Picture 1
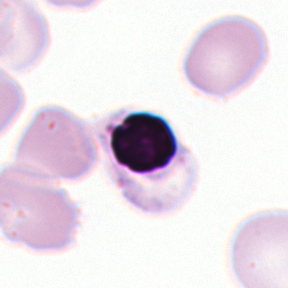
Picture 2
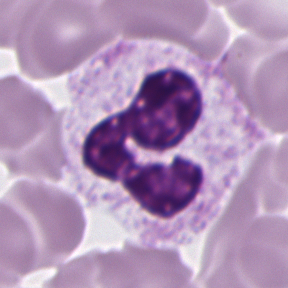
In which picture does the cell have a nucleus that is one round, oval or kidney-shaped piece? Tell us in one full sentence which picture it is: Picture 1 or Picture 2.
It is the cell in picture 1 whose nucleus is one compact round, oval or kidney-shaped mass.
